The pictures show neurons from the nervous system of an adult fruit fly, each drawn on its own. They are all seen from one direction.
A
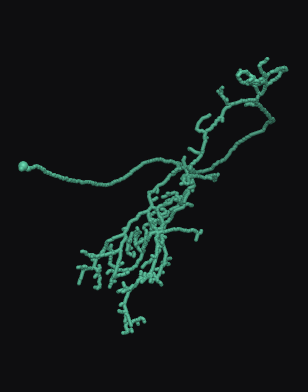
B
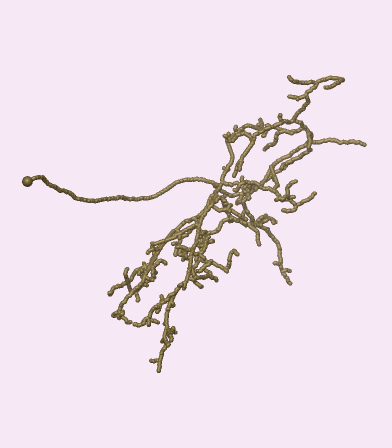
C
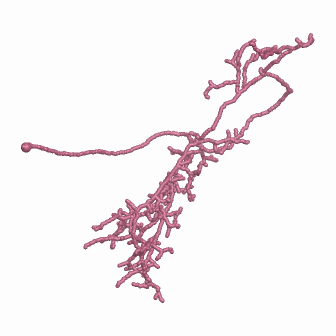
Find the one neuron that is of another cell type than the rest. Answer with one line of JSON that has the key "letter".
{"letter": "B"}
